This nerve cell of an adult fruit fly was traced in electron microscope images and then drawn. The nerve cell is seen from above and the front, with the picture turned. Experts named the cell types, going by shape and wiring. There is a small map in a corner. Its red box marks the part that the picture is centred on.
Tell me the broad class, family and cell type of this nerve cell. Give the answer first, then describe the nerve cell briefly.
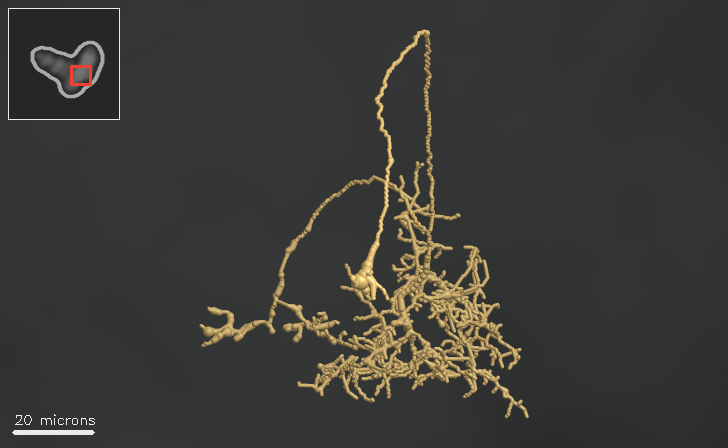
It is a central-brain intrinsic neuron. The family is hemilineage WEDd1. The cell type is SAD004. By the scale bar it is about 100 microns tall in this view. The picture shows dozens of branch ends.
